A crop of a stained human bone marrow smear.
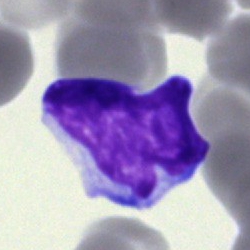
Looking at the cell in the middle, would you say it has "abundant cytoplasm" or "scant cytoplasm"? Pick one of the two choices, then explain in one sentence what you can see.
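Scant cytoplasm. The nucleus fills most of the cell, leaving only scant cytoplasm.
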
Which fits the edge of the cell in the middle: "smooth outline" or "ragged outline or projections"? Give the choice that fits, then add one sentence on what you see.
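Ragged outline or projections. A rounded knob juts out from the upper right of the cell.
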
